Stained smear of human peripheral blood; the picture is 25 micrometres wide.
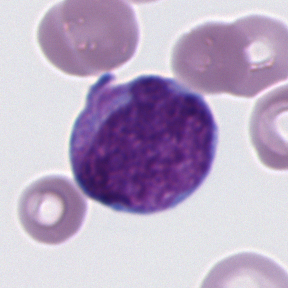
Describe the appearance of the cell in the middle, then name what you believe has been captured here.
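Look first at the nucleus: it fills most of the cell. Notice that its chromatin is finely stippled, not coarsely clumped. At the upper left, a paler zone lies between the nucleus and the cell edge, and a small blue tag juts out from that upper-left edge. What you are looking at is an atypical promyelocyte.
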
